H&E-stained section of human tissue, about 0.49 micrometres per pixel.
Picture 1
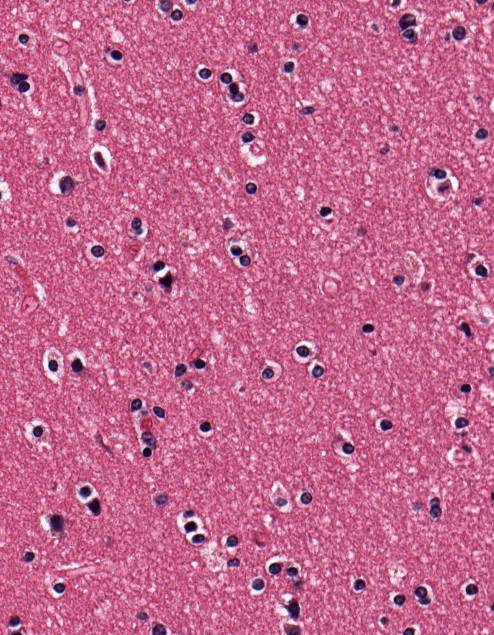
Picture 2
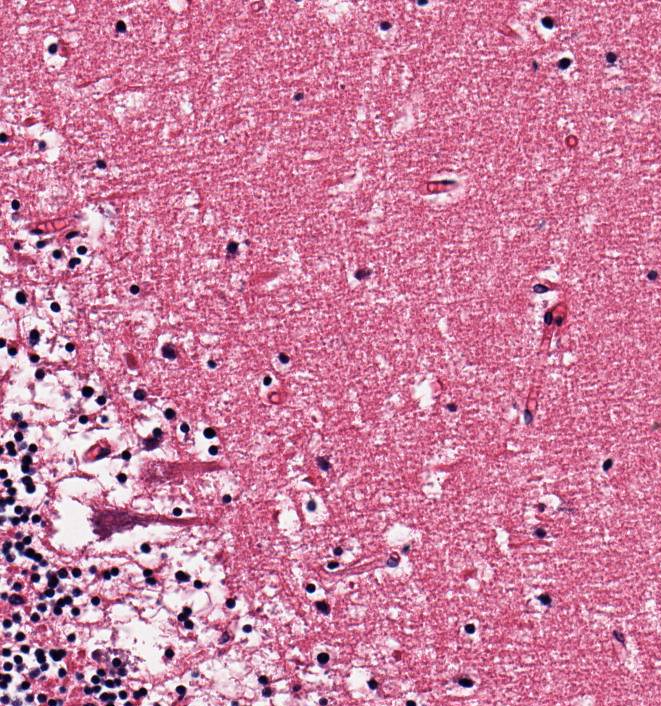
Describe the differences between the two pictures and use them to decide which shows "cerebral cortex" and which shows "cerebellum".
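In this pair, picture 1 is cerebral cortex and picture 2 is cerebellum. The cerebral cortex field is a uniform pink, finely granular matrix with small, round, densely dark nuclei scattered fairly evenly, many of them within a clear halo. The cerebellum field is divided: a densely packed band of small, round, dark nuclei fills the lower left corner, and finely textured pink neuropil with only scattered single small nuclei covers the rest. At the border between them lie a few large neurons whose pink cytoplasm tapers into a process pointing toward the neuropil.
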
